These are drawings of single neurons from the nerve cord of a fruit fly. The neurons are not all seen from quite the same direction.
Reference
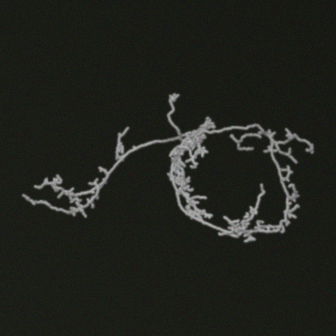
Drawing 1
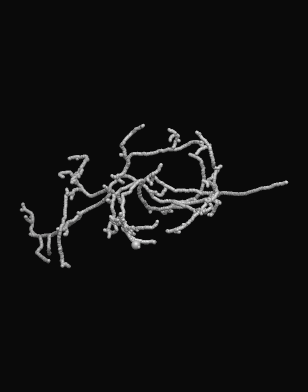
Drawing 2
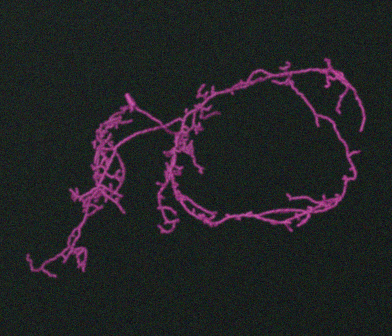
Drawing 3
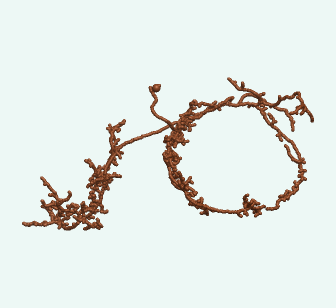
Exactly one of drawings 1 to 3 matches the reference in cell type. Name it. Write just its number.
3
